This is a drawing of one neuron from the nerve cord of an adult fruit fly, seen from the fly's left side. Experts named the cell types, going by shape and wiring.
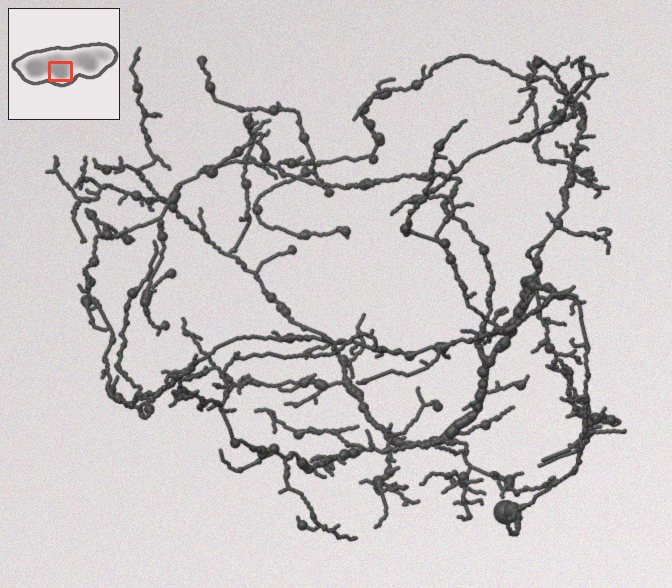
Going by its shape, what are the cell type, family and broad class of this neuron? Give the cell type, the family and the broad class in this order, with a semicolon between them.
IN04B057; hemilineage 04B; nerve-cord intrinsic neuron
